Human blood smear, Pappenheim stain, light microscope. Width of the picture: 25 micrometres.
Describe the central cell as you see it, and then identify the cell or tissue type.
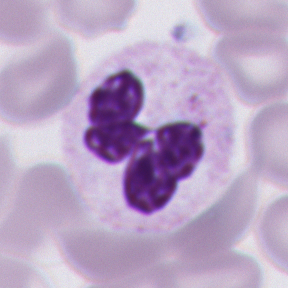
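Several separate lobes make up the nucleus, and its chromatin is dark purple and densely clumped. Abundant pale pink cytoplasm surrounds it, holding fine lilac-pink granules. This is a segmented neutrophil.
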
